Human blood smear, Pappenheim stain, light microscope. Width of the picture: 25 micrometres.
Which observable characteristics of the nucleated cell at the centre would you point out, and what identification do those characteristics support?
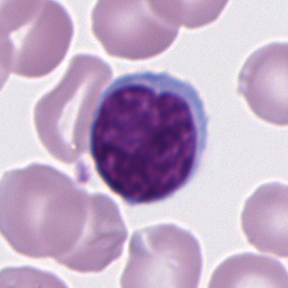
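Outline first: roughly round. Nucleus next: a shallow notch indents its top edge. Cytoplasm last: only a thin rim surrounds the nucleus, wider on the right side than on the left. Name: typical lymphocyte.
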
